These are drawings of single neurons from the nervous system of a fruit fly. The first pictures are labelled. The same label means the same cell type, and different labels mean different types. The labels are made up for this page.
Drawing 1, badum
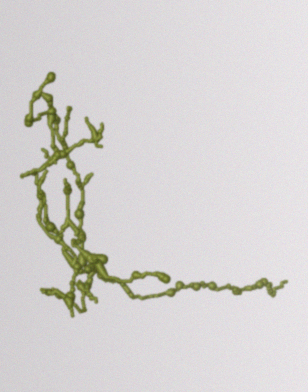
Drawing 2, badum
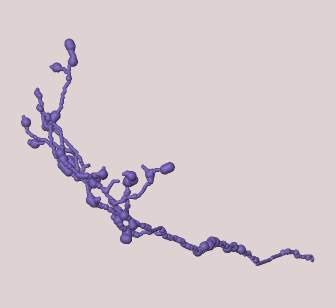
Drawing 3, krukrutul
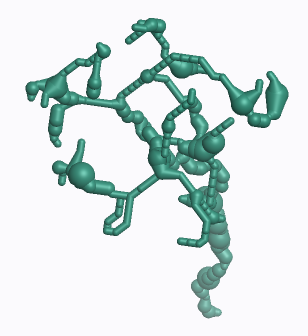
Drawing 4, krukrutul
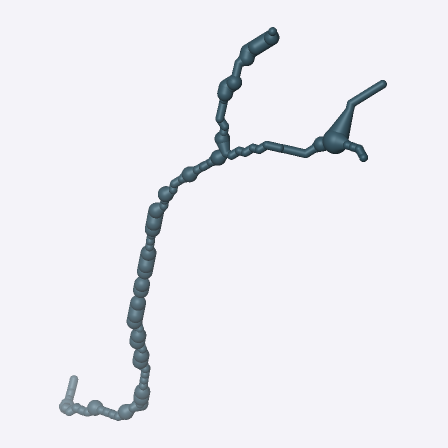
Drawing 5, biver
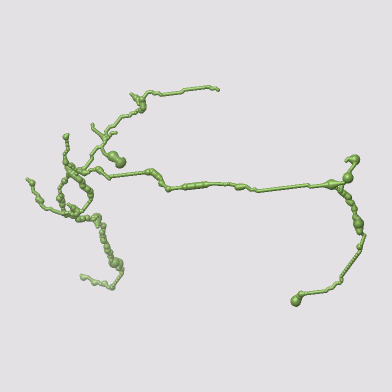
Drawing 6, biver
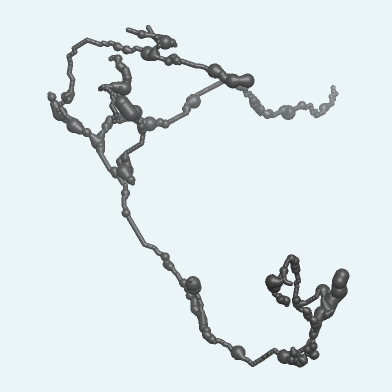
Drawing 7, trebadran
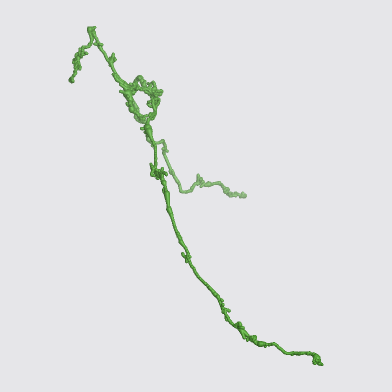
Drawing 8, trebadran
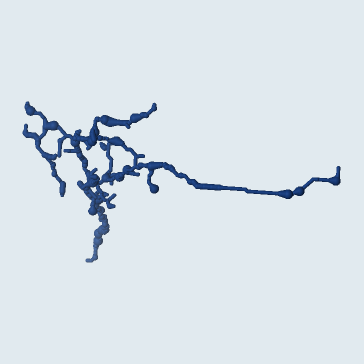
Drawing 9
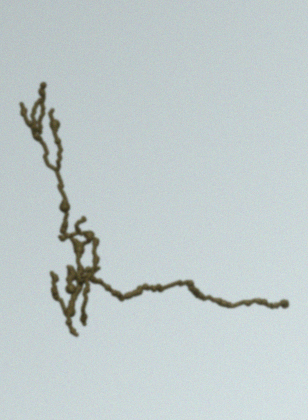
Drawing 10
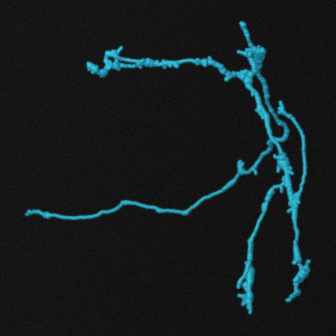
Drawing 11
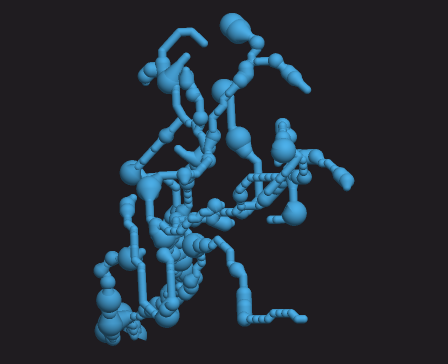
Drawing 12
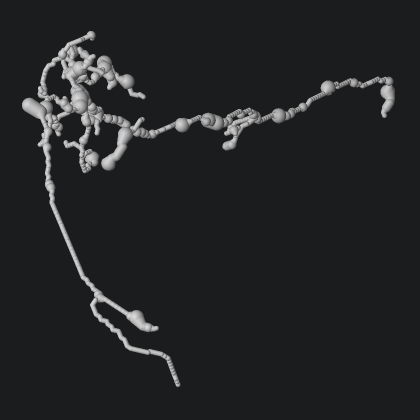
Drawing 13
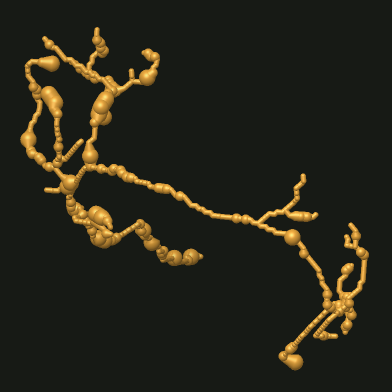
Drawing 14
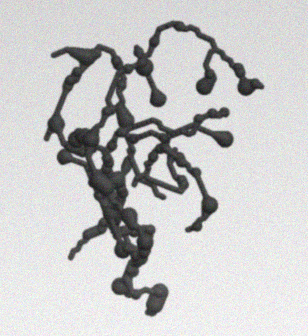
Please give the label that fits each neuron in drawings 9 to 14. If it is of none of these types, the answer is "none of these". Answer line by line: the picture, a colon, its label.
9: krukrutul
10: none of these
11: none of these
12: none of these
13: biver
14: none of these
